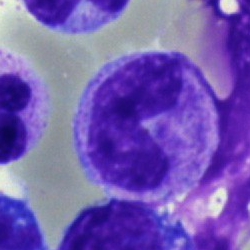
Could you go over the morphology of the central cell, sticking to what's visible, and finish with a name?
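Outline: round, smooth. Nucleus: deep wedge-shaped notch opening to the right; notch filled by paler cytoplasm. Chromatin: dark purple, patchy; darker clumps separated by lighter areas. Cell: band neutrophil.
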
